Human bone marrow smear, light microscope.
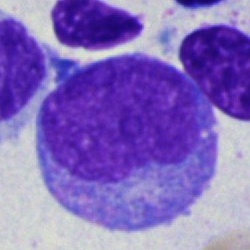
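Promyelocyte at the centre of this stained bone marrow smear. Its outline is round and smooth. The nucleus fills about two thirds of the cell, its chromatin finely stippled rather than coarsely clumped. Nuclei of neighbouring cells lie above and to both sides without overlapping it.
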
